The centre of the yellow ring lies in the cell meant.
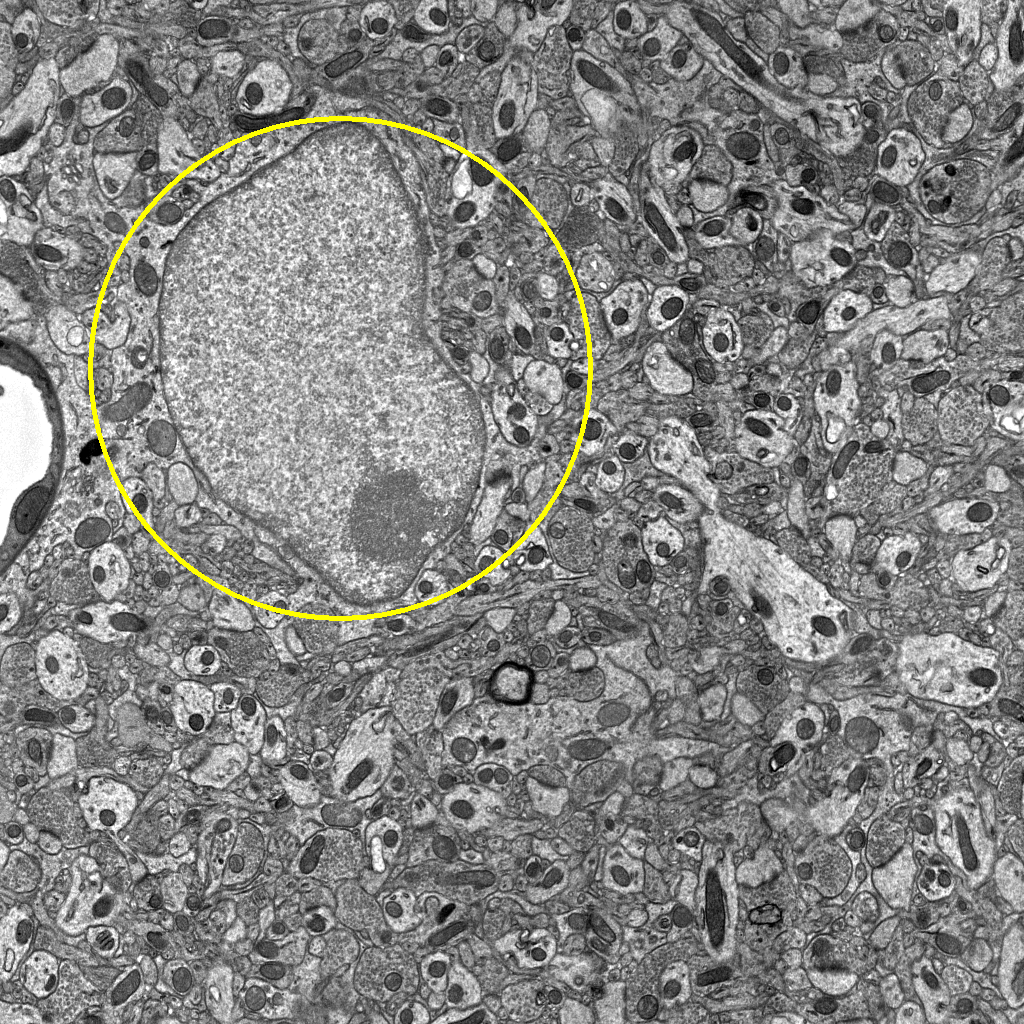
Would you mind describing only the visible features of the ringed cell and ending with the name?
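Let me start with the nucleus: its whole outline sits inside the ring. Along its right side the outline is pushed inward, forming a shallow bay. The chromatin is mostly pale, with a fine, even grain. One large dark granular patch stands out in the lower part of the nucleus. This cell is an astrocyte.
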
